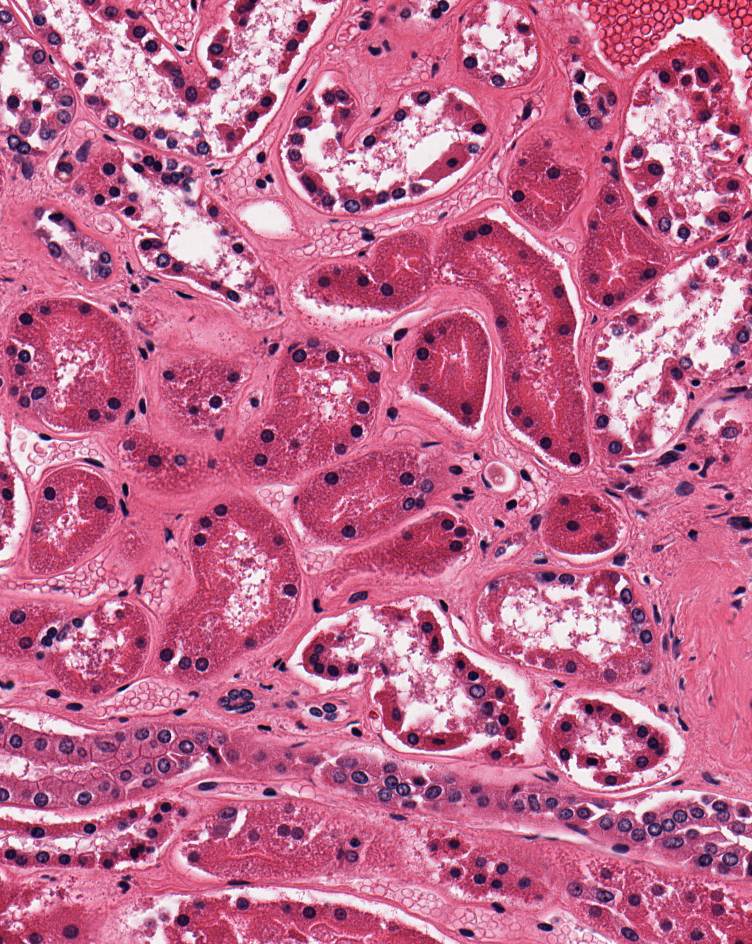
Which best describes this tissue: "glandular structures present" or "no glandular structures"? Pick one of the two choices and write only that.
Glandular structures present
